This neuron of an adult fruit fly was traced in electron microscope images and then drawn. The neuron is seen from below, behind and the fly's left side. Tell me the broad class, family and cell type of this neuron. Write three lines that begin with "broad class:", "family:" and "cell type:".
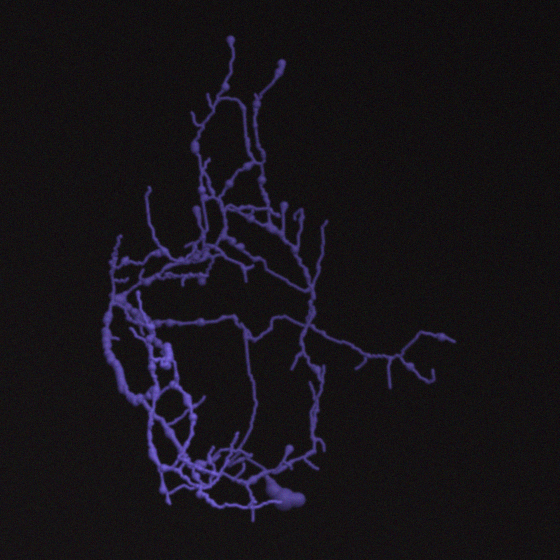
broad class: nerve-cord intrinsic neuron
family: hemilineage 16B
cell type: IN16B091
